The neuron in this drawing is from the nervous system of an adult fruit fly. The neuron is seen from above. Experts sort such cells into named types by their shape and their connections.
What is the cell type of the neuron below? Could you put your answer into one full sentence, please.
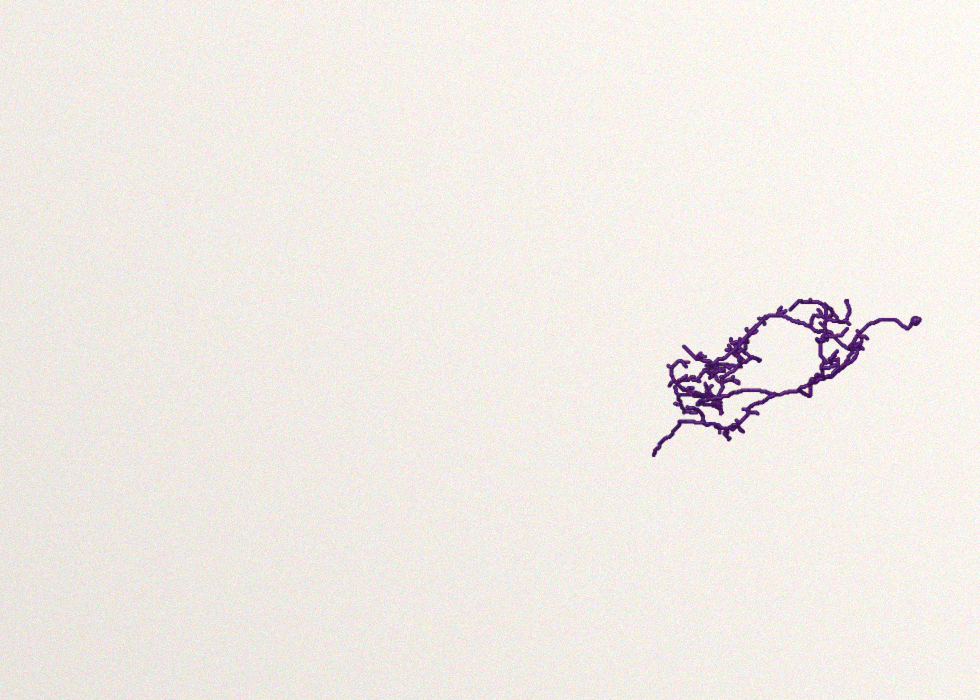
The cell type CL024_a is the type of this neuron.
